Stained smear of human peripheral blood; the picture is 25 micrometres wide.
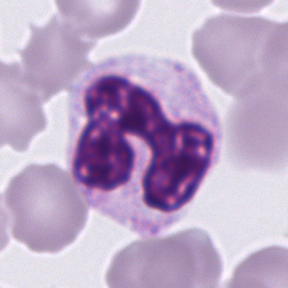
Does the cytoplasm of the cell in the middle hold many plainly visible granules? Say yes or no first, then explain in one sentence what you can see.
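Yes. Fine pink-violet granules are scattered evenly through the cytoplasm.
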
